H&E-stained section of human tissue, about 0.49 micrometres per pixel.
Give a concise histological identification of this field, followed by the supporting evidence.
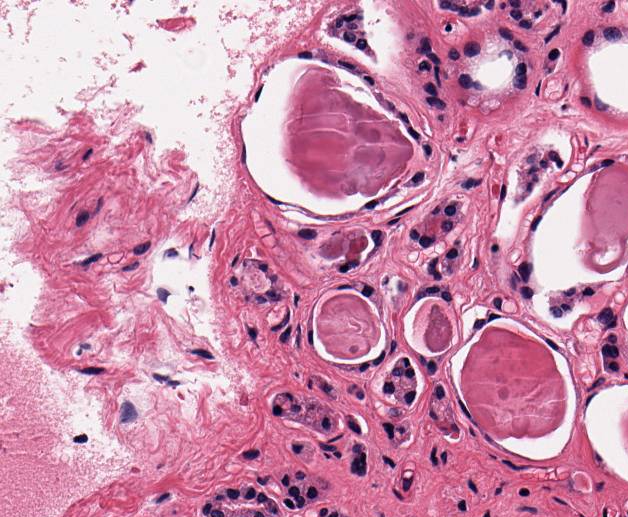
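Thyroid follicle is what this field mainly shows, as rounded glandular spaces crowding its right two-thirds. See how each space holds a pink luminal mass and is lined by a single thin layer of flattened cells with small dark nuclei.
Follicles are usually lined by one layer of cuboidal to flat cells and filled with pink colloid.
Now notice the clear white rim between each pink mass and its wall. Small nests of cells with crowded dark round nuclei sit between the dilated spaces, mostly along the bottom and right edges.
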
